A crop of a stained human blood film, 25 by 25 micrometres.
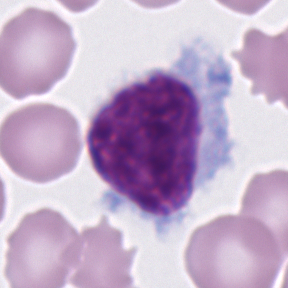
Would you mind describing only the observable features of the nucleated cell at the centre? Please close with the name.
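Looking first at the nucleus, I see a single mass with no lobes, about 12 by 10 micrometres. The whole cell comes to about 16 by 12 micrometres. Its cytoplasm is pale blue and lies mostly to the right of the nucleus. At its edge, the cytoplasm frays into fine hair-like projections. This is a hairy cell.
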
